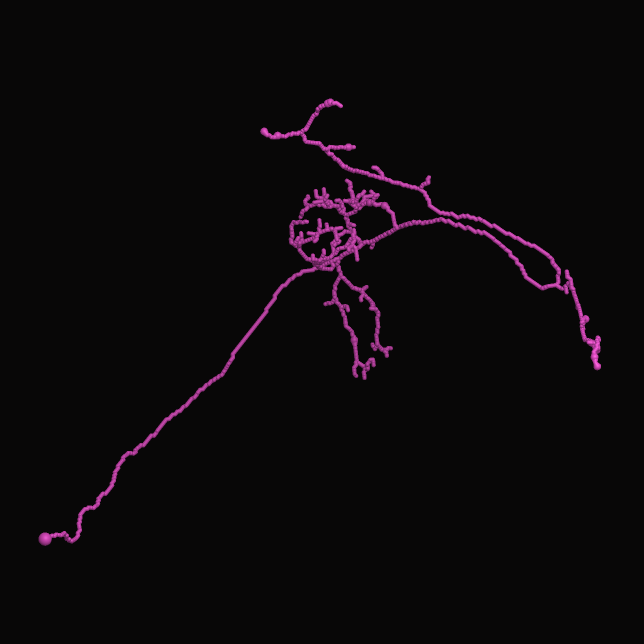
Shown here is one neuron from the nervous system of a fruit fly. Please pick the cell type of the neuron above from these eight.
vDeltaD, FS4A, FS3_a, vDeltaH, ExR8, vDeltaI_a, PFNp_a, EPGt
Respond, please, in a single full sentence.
By its cell type, the neuron is FS3_a.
